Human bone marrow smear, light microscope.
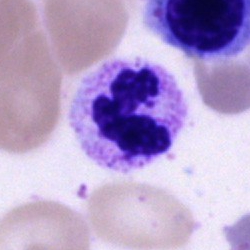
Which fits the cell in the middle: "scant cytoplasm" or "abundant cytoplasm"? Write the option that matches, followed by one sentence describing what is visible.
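Abundant cytoplasm. The cytoplasm is plentiful and pale lilac.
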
